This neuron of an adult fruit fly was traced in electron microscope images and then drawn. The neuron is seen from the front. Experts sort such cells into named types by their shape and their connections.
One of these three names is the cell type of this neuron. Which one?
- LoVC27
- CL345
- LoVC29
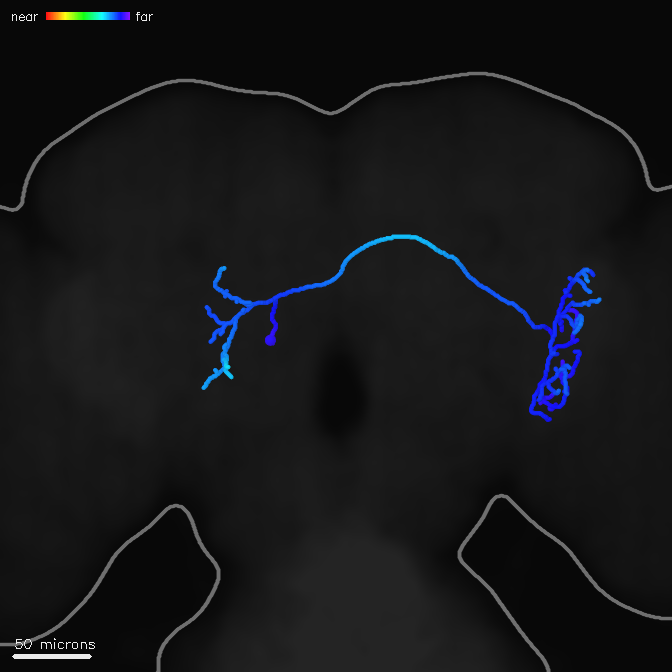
LoVC27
